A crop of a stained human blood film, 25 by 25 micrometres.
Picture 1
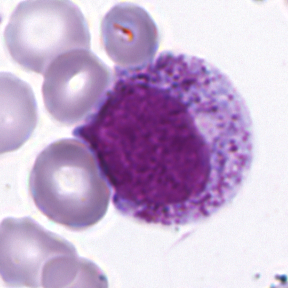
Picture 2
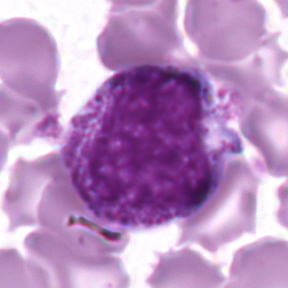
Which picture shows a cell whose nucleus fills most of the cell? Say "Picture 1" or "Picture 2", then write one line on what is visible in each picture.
Picture 2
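What picture 1 shows: The cytoplasm is pale lilac and forms a broad crescent that is widest on the right.
What picture 2 shows: The cytoplasm is scant, forming a narrow rim that is widest and palest on the right side.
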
